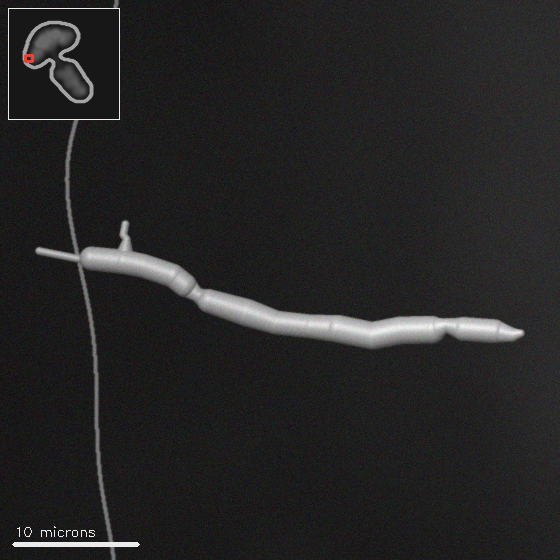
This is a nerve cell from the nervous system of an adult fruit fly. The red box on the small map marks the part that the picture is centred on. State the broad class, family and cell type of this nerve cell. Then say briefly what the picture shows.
It is a photoreceptor or other optic-lobe sensory neuron. The name of its family is class visual. The cell type is R1-R6. It lies in the brain. The drawing shows no cell body. There are a dozen or fewer branch ends.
